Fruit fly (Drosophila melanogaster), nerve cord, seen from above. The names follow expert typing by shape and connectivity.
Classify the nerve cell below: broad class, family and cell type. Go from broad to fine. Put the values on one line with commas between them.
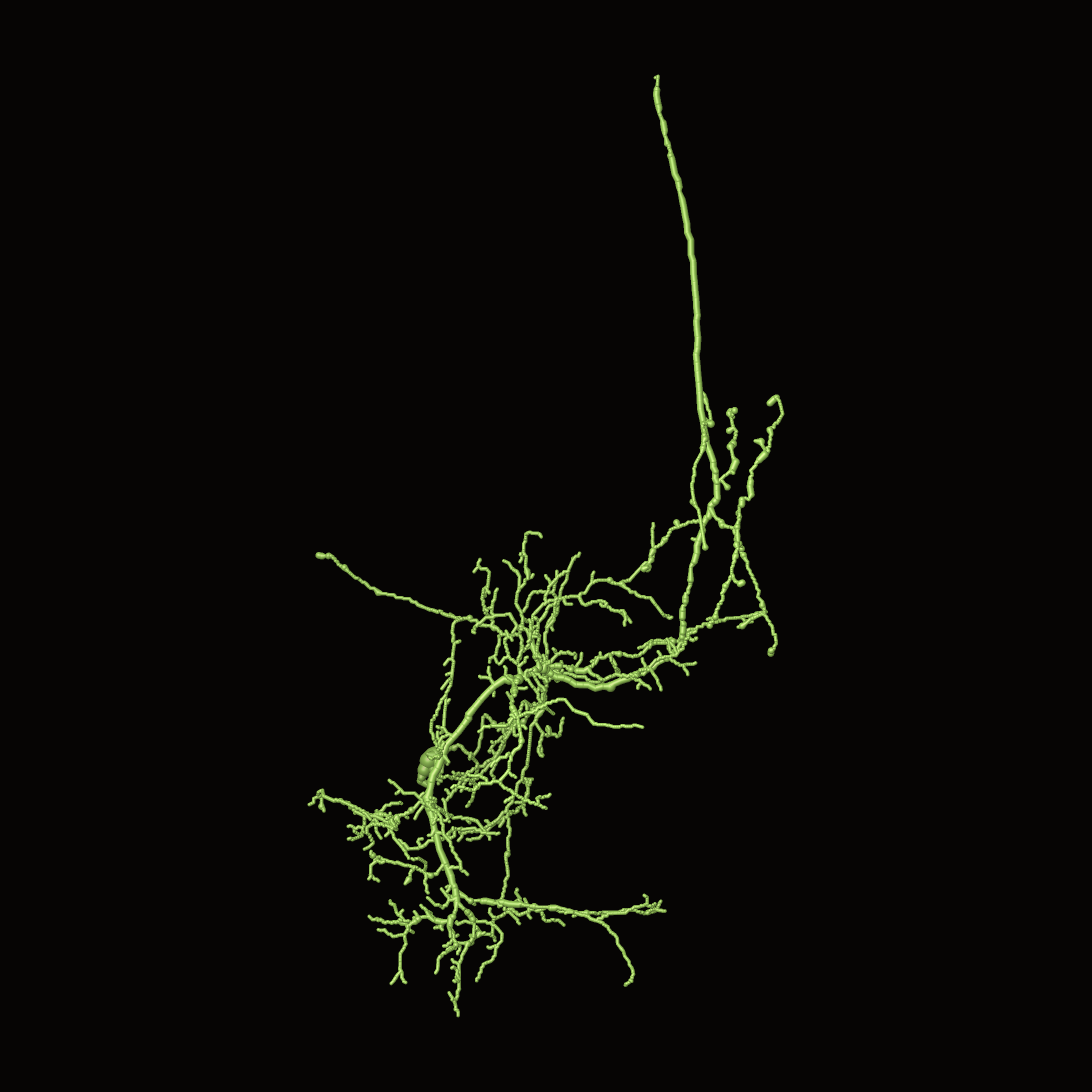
ascending neuron, hemilineage 06B, AN06B040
